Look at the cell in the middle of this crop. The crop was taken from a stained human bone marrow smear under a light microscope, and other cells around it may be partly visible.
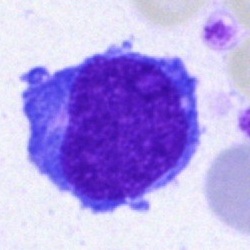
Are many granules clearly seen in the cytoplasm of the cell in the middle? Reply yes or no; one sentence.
No, the cytoplasm does not hold many granules; none are visible in it.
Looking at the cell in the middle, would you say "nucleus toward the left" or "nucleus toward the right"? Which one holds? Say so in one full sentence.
The nucleus is shifted toward the right of this cell.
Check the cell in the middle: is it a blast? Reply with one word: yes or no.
yes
